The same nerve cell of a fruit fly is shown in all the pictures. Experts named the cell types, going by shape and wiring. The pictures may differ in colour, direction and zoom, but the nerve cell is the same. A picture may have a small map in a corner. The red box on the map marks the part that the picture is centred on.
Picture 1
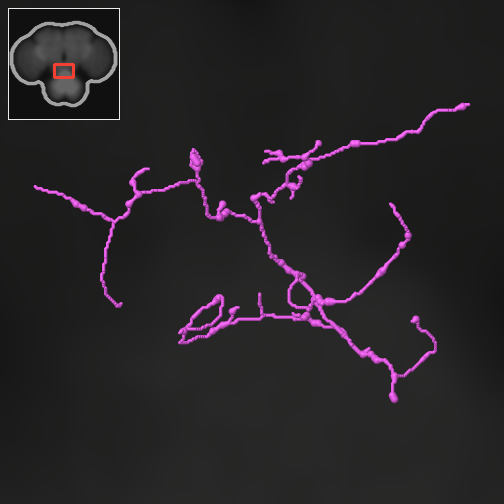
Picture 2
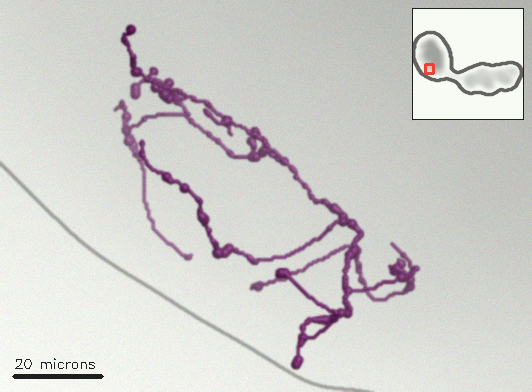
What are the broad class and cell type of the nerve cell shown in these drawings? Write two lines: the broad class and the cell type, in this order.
sensory neuron entering the brain
GNG643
